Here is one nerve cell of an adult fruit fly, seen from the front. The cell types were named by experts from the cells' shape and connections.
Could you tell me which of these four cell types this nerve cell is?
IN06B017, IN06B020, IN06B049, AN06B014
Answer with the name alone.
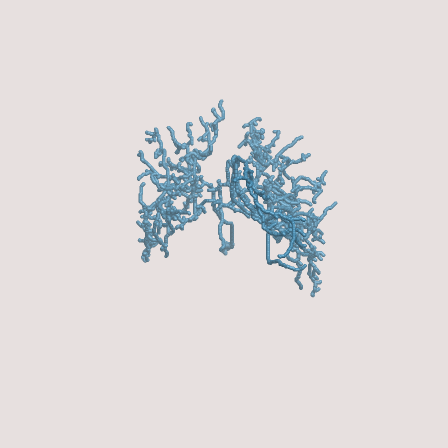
IN06B020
